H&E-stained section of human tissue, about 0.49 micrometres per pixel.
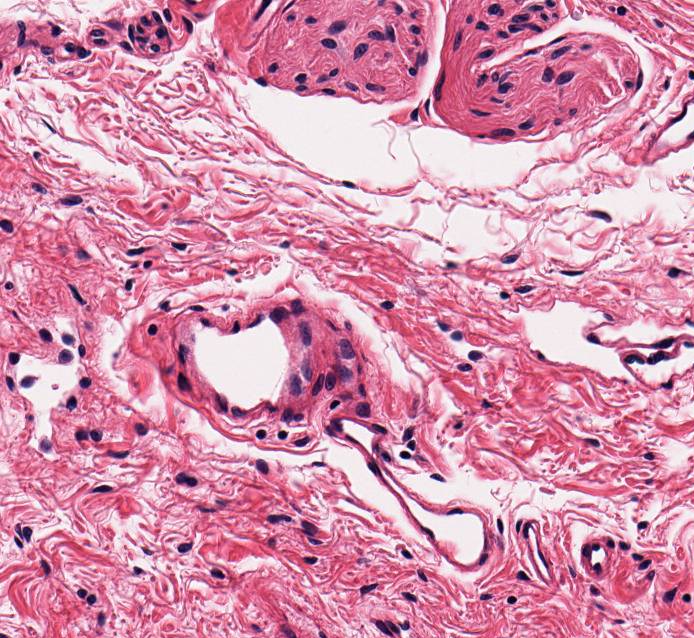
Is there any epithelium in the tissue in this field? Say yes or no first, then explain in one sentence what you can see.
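No. No epithelium or fat cells are present anywhere in the field.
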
